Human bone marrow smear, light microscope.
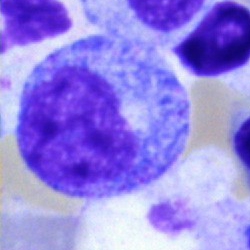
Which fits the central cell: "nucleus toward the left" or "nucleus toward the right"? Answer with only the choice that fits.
Nucleus toward the left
